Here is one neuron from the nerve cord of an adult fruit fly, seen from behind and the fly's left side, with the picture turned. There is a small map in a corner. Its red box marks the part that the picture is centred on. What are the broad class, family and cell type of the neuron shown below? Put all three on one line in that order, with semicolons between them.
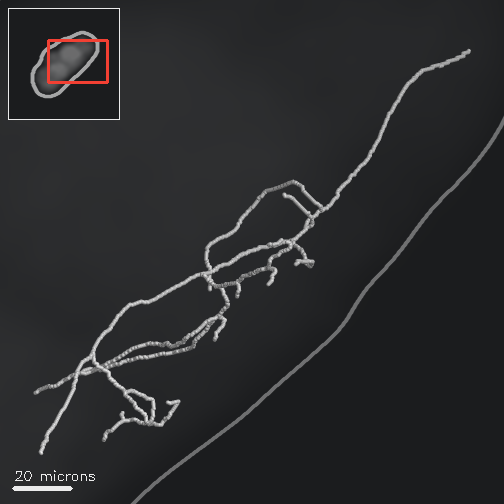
descending neuron; hemilineage WEDd1; DNa07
